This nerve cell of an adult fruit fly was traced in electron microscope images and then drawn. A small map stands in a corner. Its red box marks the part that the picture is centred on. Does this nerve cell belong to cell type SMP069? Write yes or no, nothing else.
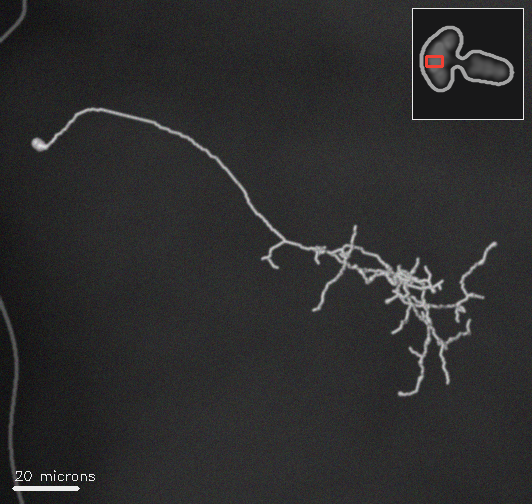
no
